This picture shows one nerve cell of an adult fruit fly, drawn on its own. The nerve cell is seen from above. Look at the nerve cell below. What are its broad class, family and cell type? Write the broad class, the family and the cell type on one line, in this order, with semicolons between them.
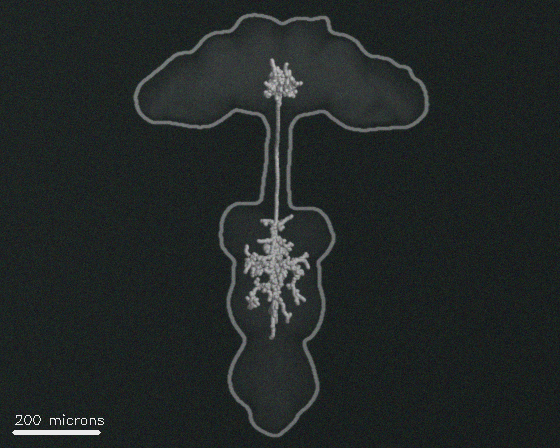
ascending neuron; hemilineage 27X; AN27X015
